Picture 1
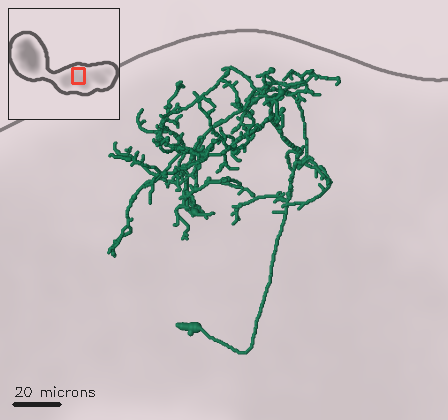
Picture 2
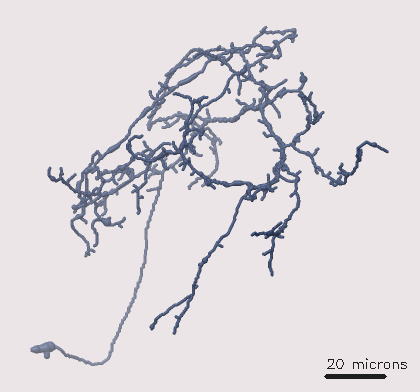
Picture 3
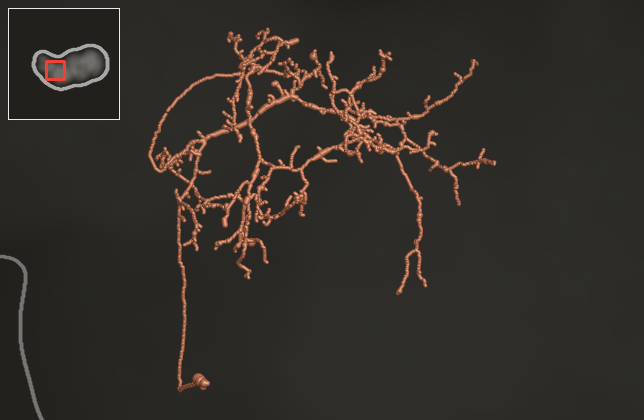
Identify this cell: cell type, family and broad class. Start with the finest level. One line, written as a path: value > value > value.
vMS11 > hemilineage 08A > nerve-cord intrinsic neuron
